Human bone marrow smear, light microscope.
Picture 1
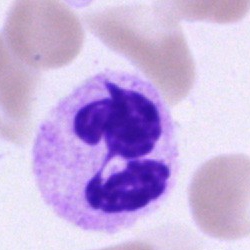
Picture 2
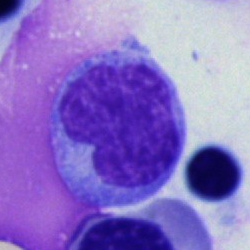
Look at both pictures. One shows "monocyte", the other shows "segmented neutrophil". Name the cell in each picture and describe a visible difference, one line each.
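Picture 1 – segmented neutrophil. The cytoplasm is abundant and pale pinkish-lilac.
Picture 2 – monocyte. The nucleus fills most of the cell and sits toward its upper right.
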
